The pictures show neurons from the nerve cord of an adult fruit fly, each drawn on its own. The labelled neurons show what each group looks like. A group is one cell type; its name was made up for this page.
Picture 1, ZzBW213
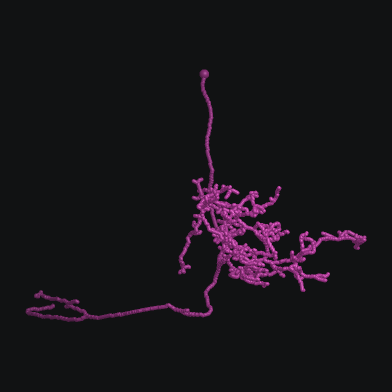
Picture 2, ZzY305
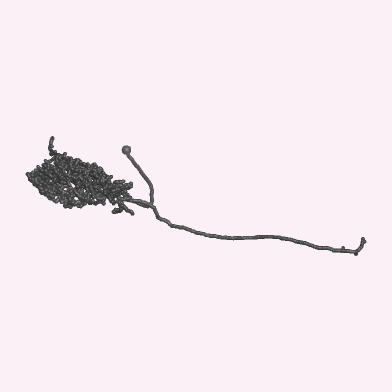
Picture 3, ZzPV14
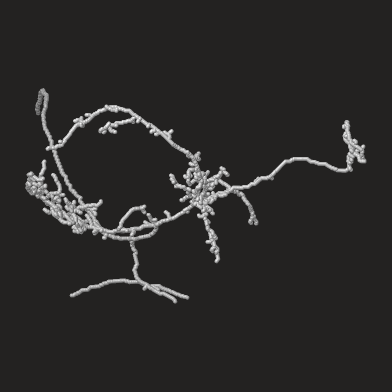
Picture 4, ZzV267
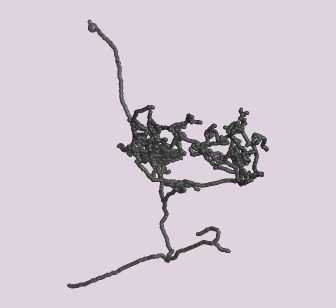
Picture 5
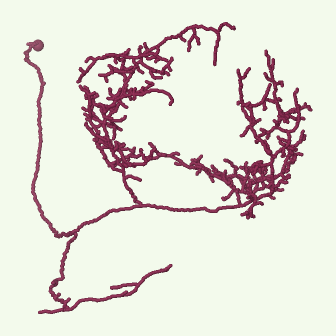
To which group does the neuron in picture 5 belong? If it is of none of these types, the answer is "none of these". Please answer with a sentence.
It belongs to ZzV267.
